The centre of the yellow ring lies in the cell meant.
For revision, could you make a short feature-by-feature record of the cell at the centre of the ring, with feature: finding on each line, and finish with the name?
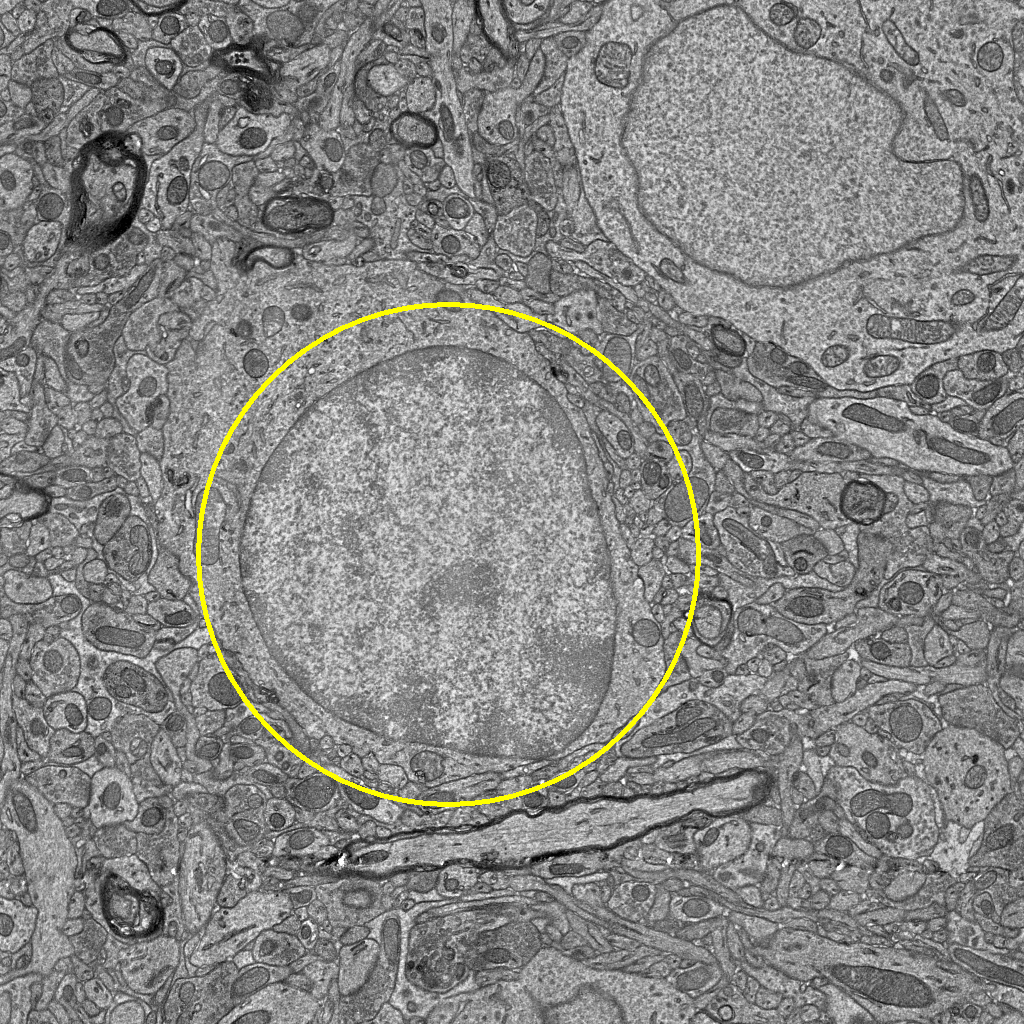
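Nucleus: whole outline inside the ring
Envelope: smooth, without deep infoldings
Neighbour: another cell body with a pale nucleus, up and to the right of the ring
Name: oligodendrocyte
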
